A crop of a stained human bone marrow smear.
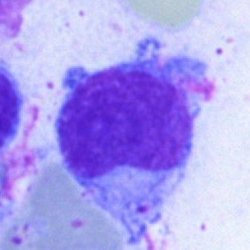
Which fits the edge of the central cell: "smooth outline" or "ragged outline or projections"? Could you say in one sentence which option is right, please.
The edge of this cell is rough.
